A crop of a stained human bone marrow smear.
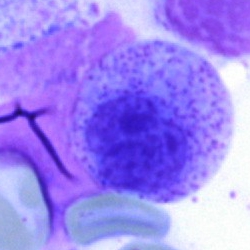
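Myelocyte at the centre of the field. First, the outline is round and smooth. Next, the rim of cytoplasm is wider above the nucleus than below it. Granules also lie over the nucleus. Finally, no vacuoles are seen in the cytoplasm.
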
